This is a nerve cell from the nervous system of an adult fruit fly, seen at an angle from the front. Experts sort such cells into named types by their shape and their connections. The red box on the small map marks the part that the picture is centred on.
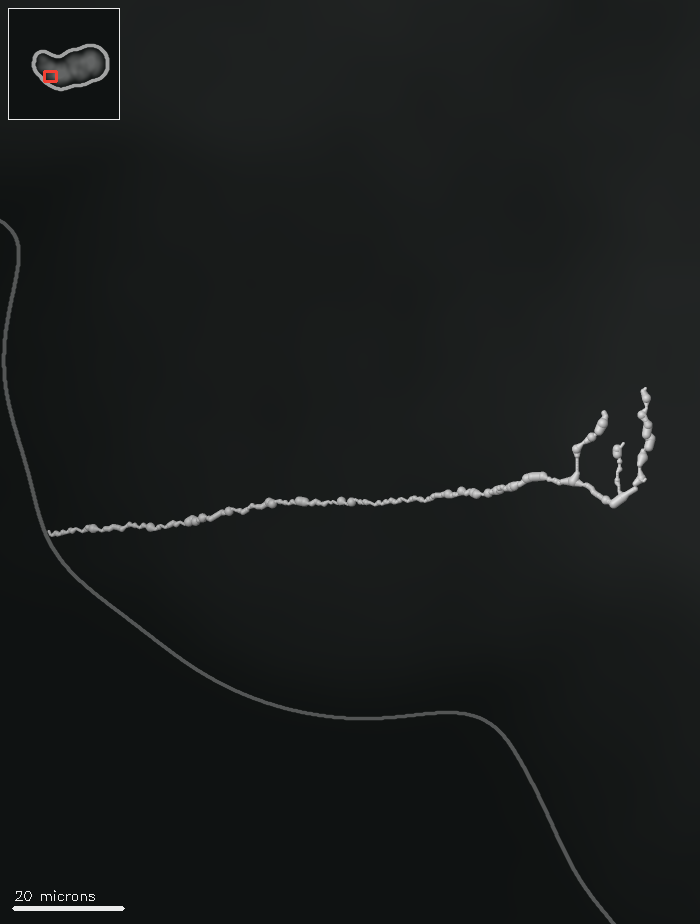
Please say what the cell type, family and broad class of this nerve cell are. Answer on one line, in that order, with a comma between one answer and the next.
SNpp57, class mechanosensory proprioceptive, sensory neuron entering the nerve cord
